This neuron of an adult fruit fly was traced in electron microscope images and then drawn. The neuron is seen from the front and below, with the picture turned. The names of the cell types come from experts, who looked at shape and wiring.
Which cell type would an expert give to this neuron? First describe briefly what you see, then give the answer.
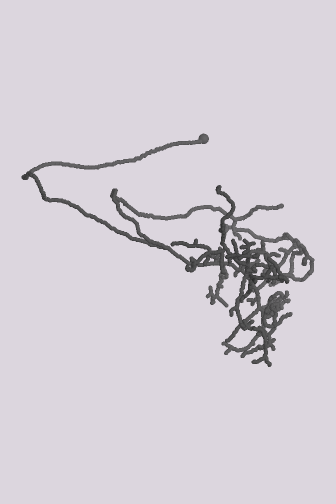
The cell body is at the top of the picture. In this view it is wider than it is tall. This is a central-brain intrinsic neuron. The cell type is LHPV2b4.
